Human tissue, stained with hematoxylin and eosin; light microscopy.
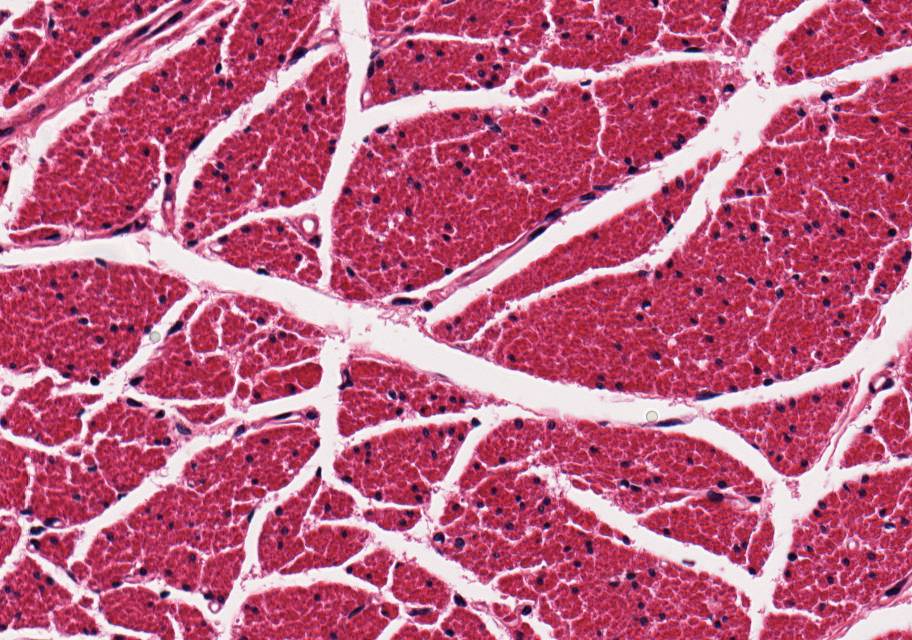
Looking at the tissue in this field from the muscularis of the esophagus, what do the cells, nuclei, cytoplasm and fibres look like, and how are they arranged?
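Field entirely occupied by irregular bundles of red-staining cells, separated by a branching network of white clefts. Cells mostly cut transversely: small, closely packed polygonal profiles. Small, round, dark-blue nuclei scattered throughout bundle interiors, not confined to edges. Cytoplasm deep pink-red, finely stippled.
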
